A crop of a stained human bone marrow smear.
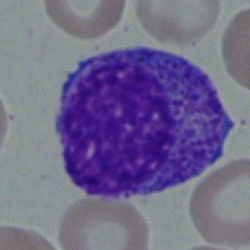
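Myelocyte, centre of the field in a stained bone marrow smear. The nucleus occupies most of the cell, and its chromatin is dark and coarsely clumped, with small pale gaps between the clumps. Cytoplasm forms a crescent along the right side of the nucleus. A small pointed projection sticks out from the right edge of the cell.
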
